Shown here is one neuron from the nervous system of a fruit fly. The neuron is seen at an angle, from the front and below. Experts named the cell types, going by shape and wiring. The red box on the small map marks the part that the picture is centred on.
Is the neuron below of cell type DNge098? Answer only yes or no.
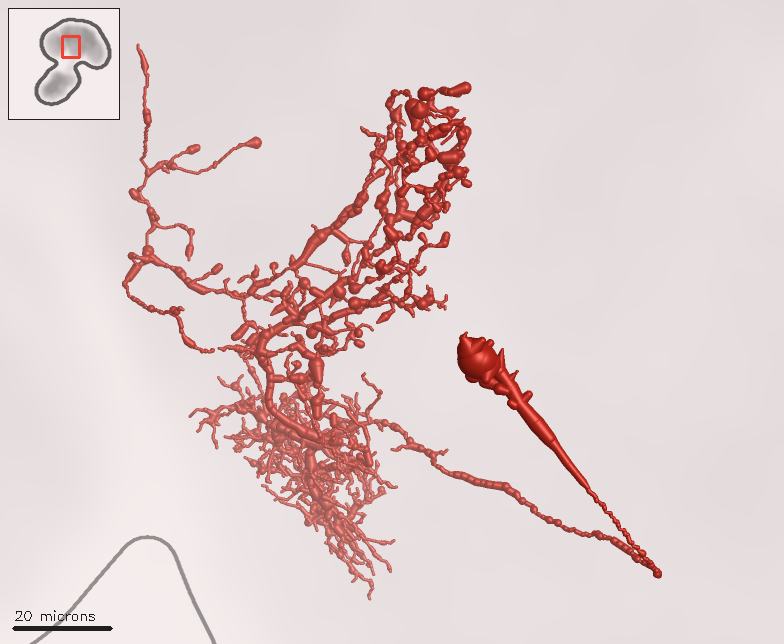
no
